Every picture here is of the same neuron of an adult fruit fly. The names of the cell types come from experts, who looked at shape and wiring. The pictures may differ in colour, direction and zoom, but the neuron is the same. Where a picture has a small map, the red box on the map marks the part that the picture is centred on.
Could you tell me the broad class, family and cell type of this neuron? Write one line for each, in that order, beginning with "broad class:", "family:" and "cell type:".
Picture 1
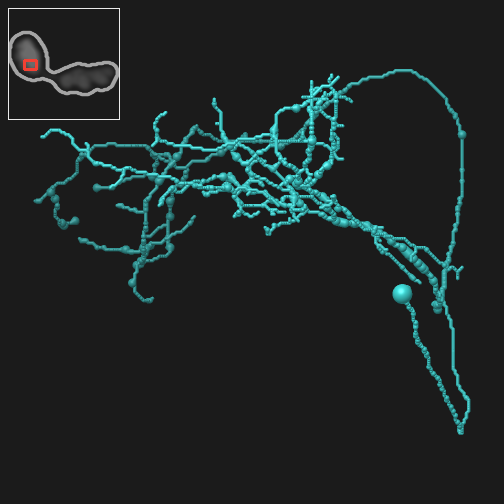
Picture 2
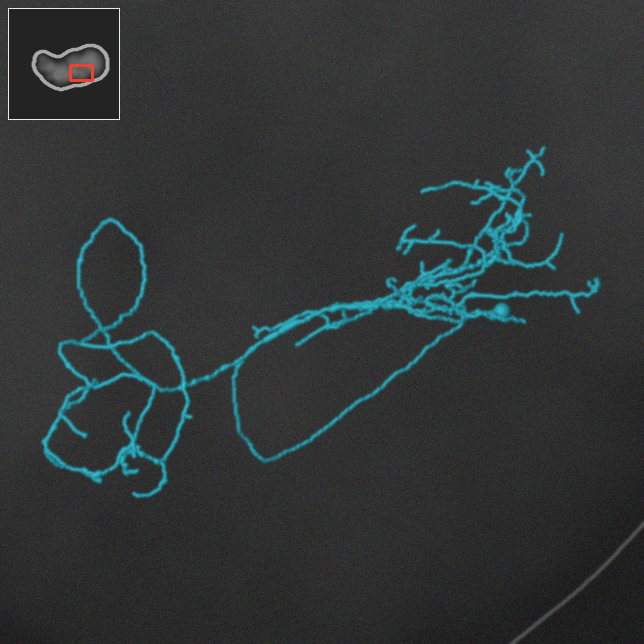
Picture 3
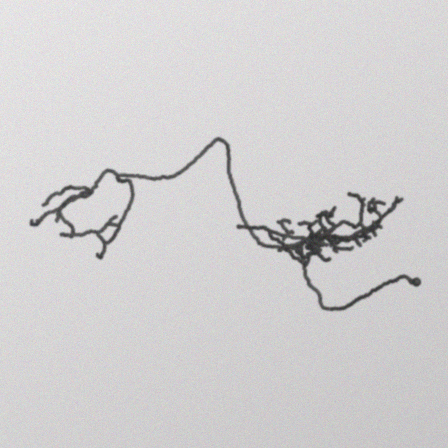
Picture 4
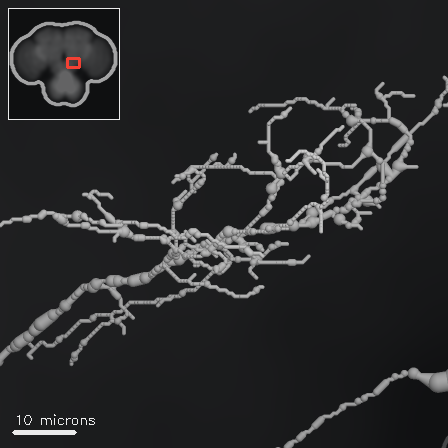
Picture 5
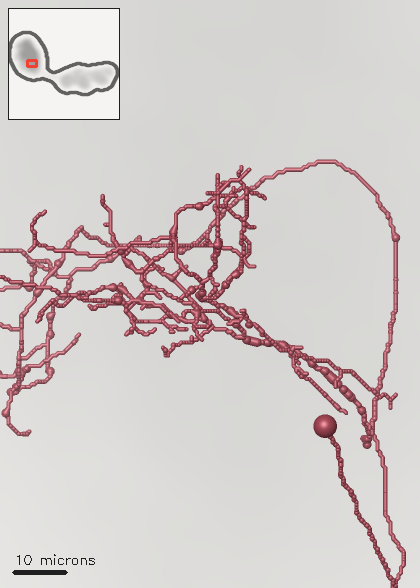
broad class: central-brain intrinsic neuron
family: hemilineage LB3
cell type: CB1023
